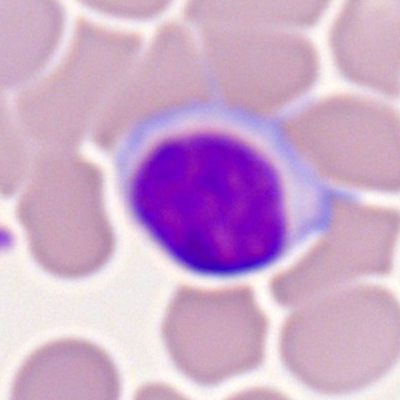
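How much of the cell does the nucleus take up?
Most of it.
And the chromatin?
Dark purple, with lighter patches scattered through it.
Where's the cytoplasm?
Only a thin rim around the nucleus, widest on the right side of the cell.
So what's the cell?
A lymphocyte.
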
